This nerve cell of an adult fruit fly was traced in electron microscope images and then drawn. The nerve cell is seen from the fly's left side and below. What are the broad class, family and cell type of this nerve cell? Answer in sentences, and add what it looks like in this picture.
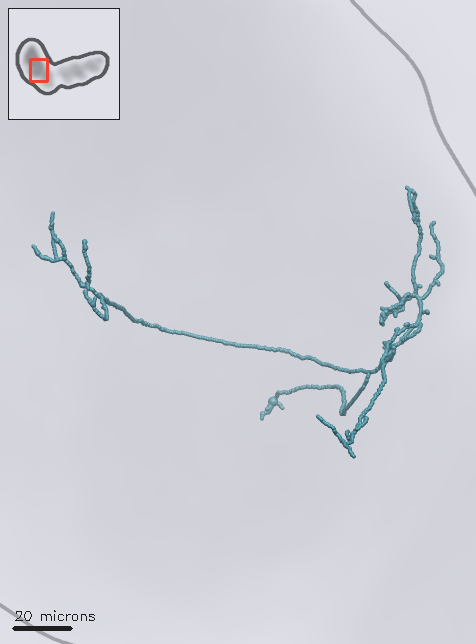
Its broad class is central-brain intrinsic neuron. The family is hemilineage SLPa&l1_lateral. Its cell type is CB2881. The cell body is in the middle of the picture. From left to right in the picture it spans about 150 microns.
